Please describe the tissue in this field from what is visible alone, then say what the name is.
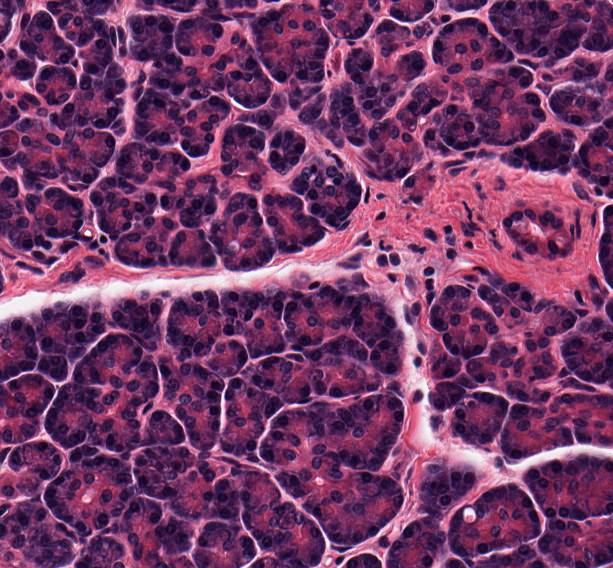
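Septum: thin, pale, running horizontally across the left half, bending downward near the centre. Acinar cells: round, dark purple basal nuclei; cytoplasm deep purple basally, pinker toward each acinus centre. Upper right: pink fibrous tissue surrounds a small round structure with narrow central lumen. Tissue: pancreas.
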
